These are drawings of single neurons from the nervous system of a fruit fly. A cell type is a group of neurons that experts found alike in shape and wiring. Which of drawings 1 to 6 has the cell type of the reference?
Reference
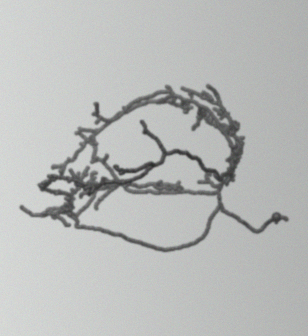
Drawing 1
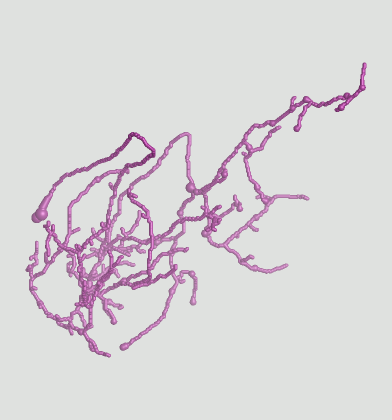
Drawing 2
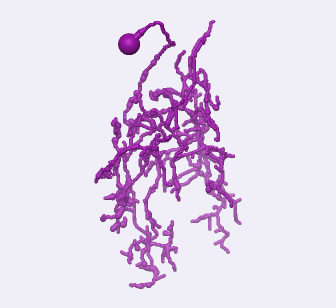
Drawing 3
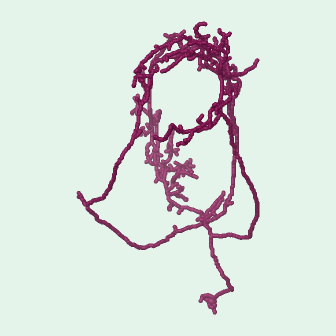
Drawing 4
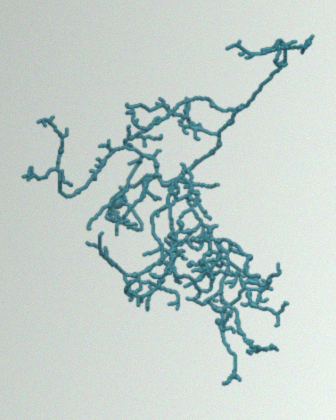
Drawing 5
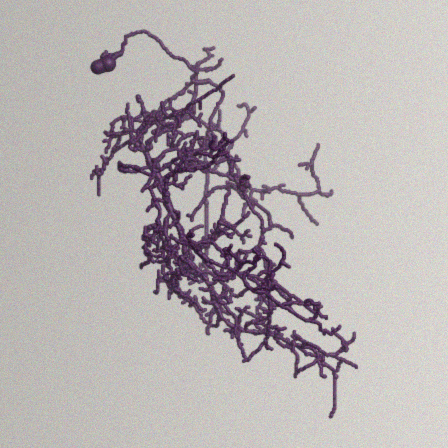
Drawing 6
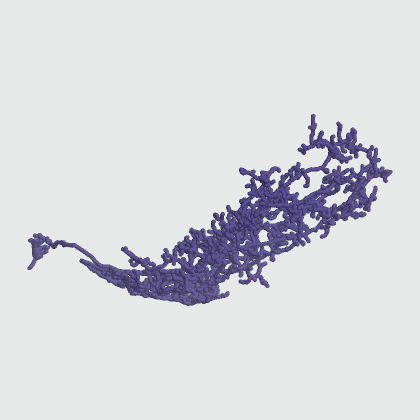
3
